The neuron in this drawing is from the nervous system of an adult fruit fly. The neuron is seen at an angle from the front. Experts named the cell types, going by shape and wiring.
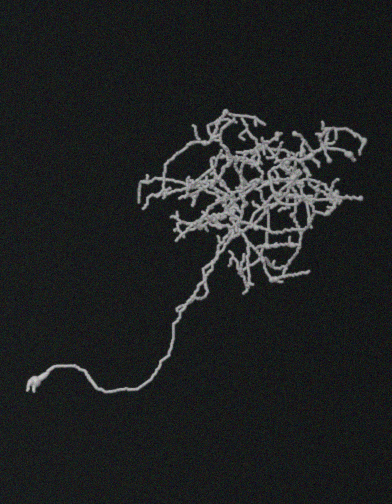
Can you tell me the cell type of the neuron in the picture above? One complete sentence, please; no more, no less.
What this neuron is, by cell type, is CB2226.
